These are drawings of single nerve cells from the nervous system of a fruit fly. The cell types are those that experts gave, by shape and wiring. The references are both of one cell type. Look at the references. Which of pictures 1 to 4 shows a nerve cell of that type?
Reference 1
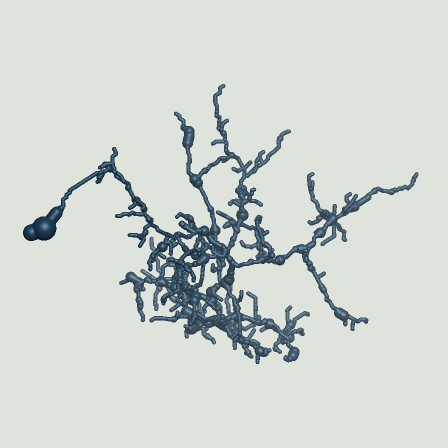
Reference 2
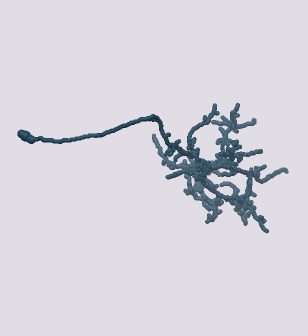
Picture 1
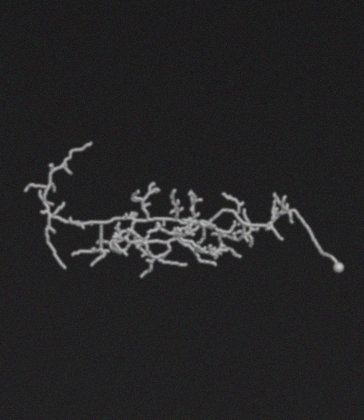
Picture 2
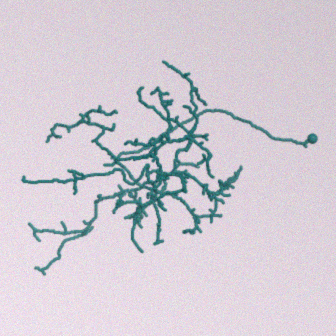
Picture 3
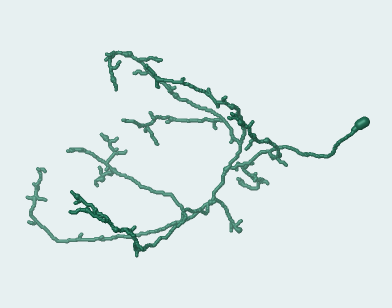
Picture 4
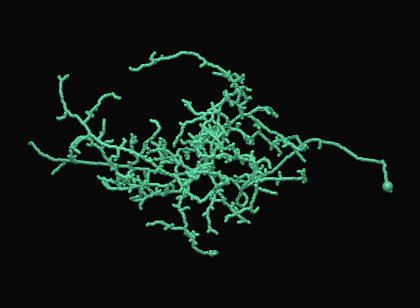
1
